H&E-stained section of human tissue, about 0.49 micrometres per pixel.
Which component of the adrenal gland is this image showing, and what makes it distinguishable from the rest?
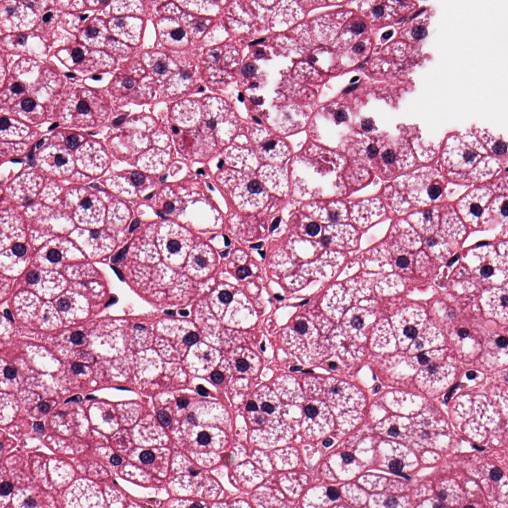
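This is zona fasciculata. What decides it is the abundant pale cytoplasm, clear to finely bubbly and crossed by wispy pink strands.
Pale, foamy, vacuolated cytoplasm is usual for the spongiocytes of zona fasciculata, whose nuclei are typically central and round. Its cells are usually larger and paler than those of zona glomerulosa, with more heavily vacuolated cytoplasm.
The nuclei are small, round, dark and fairly uniform, mostly one per cell, and distinct pink membranes sharply outline the cell borders. Thin-walled capillaries, lined by flattened, elongated endothelial nuclei, run between the cell nests.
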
